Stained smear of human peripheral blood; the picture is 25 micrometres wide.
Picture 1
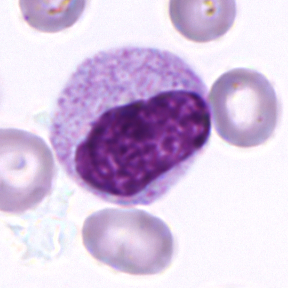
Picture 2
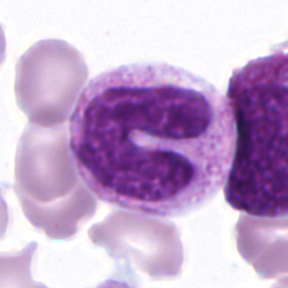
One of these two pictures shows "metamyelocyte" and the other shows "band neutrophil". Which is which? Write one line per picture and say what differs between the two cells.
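Picture 1 – metamyelocyte. The nucleus is a single oval mass without lobes.
Picture 2 – band neutrophil. The nucleus is one continuous curved band, not split into separate lobes.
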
